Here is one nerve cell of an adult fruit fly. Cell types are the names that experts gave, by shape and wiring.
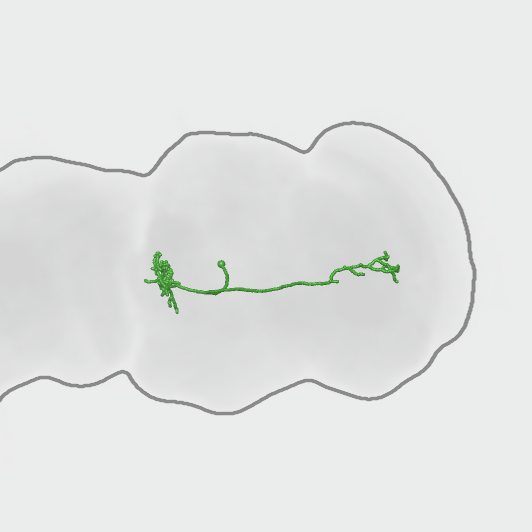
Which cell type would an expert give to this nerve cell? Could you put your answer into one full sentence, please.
Of the cell type PVLP033 is this nerve cell.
